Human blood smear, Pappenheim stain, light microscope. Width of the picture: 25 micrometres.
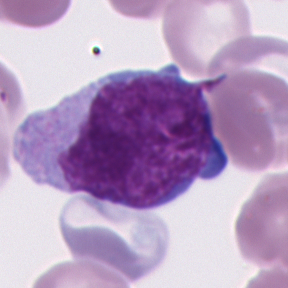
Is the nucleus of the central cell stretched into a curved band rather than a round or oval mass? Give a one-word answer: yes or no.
No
